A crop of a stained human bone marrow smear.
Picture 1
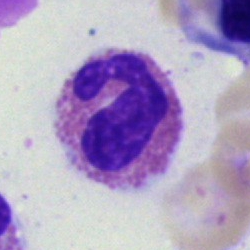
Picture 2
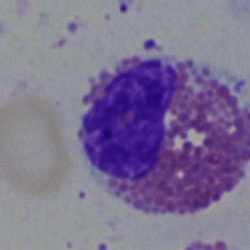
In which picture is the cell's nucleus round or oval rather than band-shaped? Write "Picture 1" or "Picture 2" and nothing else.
Picture 2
